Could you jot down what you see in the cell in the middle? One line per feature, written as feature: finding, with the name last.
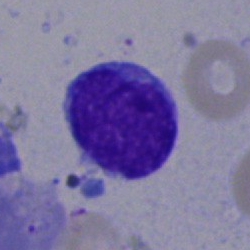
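Shape: round to slightly oval, with a smooth edge
Chromatin: finely stippled, evenly spread through the nucleus
Cytoplasm: look closely, only a very thin blue rim, clearest along the upper edge
Vacuoles: none visible in the cell
Name: this one is a blast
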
